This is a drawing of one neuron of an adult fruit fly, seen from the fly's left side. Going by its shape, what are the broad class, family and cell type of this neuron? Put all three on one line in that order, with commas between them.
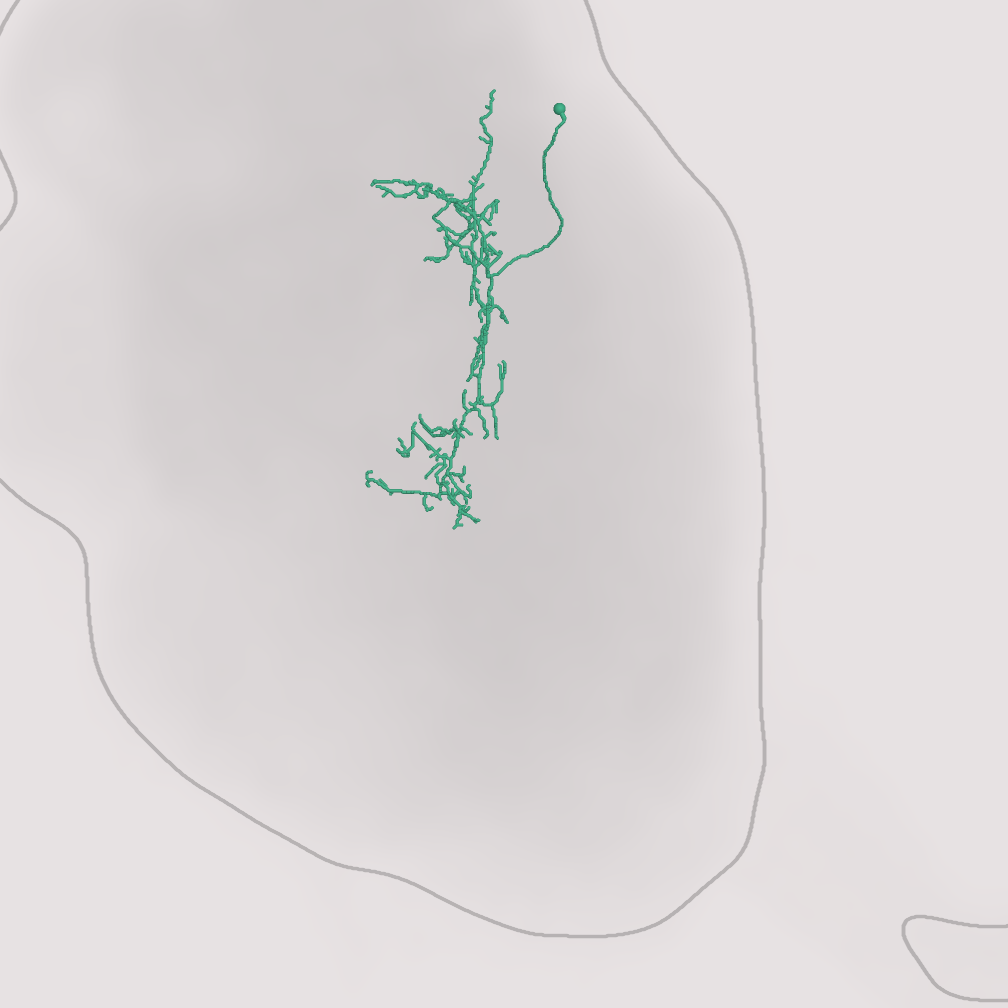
central-brain intrinsic neuron, hemilineage VPNp&v1_posterior, WEDPN6B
